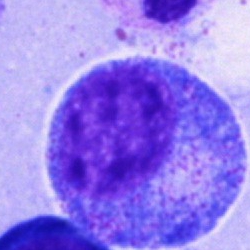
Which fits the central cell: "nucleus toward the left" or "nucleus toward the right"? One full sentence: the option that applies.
The nucleus is placed toward the left, whether upper, middle or lower.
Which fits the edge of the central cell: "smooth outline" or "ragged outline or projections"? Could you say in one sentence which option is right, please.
Along its outline, the cell is smooth, with no projections.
